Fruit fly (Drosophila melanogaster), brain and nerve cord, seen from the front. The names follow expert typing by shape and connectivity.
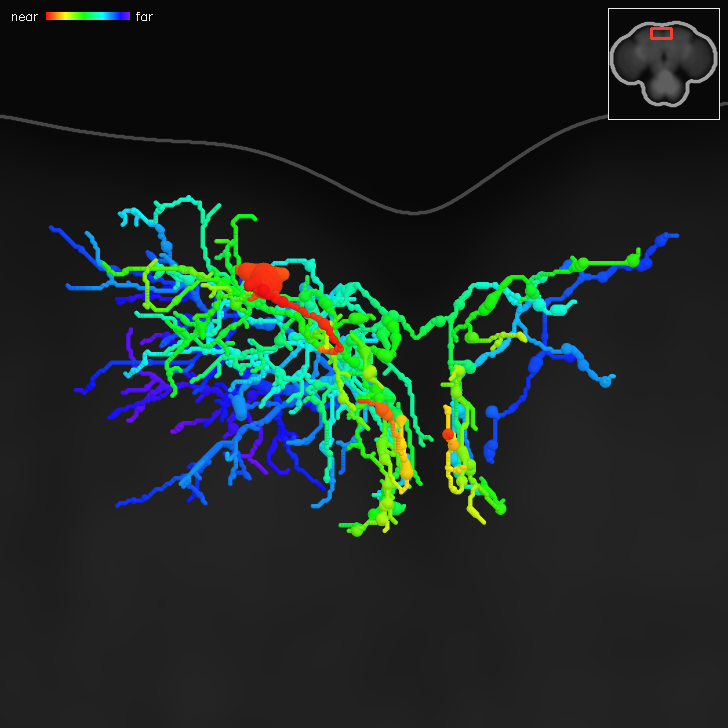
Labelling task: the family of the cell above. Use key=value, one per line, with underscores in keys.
family=hemilineage SMPad1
